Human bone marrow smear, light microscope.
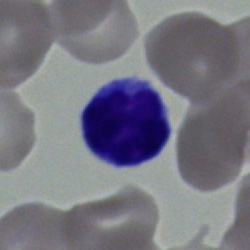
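Lymphocyte at the centre of a stained bone marrow smear. The outline is roughly round, though a few stretches look slightly flattened and angular. Throughout, the chromatin is dense and deep blue-purple. I can make out no nucleoli in the nucleus, and no granules appear over the cell.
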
